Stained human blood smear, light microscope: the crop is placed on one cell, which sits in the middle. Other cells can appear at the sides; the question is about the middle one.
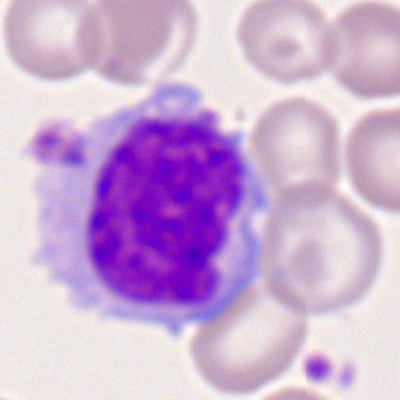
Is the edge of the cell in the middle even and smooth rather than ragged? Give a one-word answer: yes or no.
No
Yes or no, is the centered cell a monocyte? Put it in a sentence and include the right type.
Yes, centred in the crop is a monocyte.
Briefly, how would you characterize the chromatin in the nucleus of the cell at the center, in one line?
Its nuclear chromatin is gathered into coarse clumps.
